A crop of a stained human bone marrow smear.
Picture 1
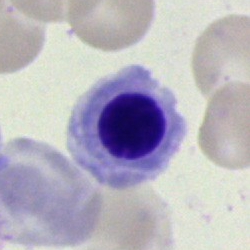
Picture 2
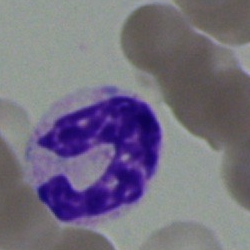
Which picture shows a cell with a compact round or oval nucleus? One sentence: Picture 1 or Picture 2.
It is in picture 1 that the nucleus is one compact round or oval mass.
